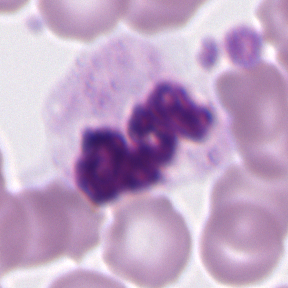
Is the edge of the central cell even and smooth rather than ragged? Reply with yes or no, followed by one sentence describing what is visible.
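Yes. The cell outline is roughly round with a smooth, faint edge.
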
